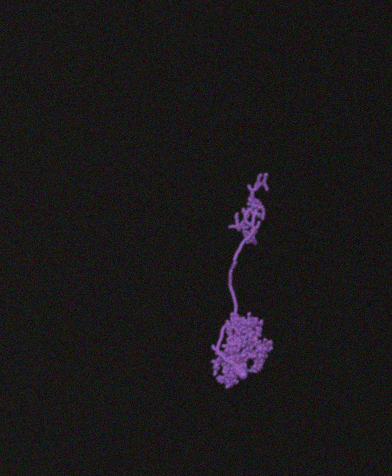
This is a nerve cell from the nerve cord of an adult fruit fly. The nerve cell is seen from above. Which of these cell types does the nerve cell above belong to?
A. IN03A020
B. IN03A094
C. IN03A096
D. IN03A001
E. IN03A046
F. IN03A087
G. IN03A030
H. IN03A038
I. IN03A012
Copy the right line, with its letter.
D. IN03A001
